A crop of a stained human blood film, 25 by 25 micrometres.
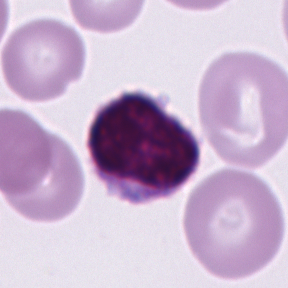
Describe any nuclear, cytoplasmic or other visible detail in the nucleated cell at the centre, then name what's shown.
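The cell is roundish-oval, its margin slightly ragged and uneven, with small fuzzy projections fringing the lower border. A single oval nucleus shows no lobes or indentation. A narrow crescent of pale lilac-blue cytoplasm appears mainly along the lower edge. This is a typical lymphocyte.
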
